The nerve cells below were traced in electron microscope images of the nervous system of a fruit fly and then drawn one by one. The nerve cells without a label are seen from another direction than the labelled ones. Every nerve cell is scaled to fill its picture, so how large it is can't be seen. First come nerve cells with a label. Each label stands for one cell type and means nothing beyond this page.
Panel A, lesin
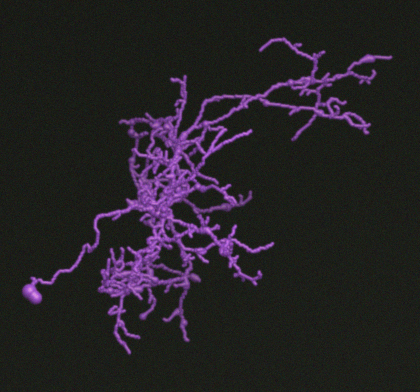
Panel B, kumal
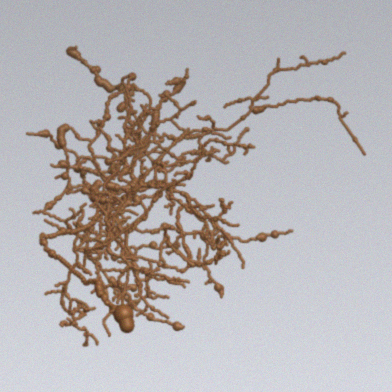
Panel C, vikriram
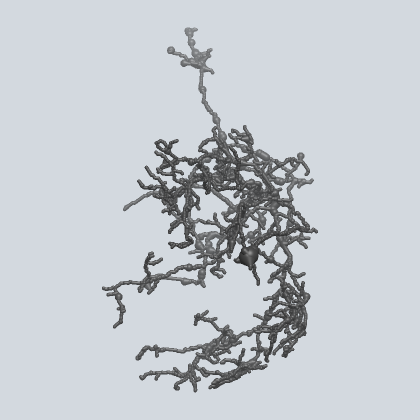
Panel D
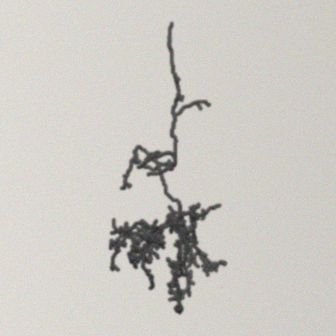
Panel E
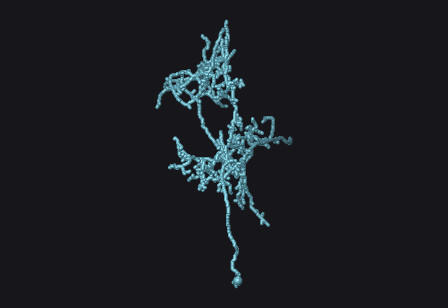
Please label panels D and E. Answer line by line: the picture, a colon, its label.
D: vikriram
E: kumal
